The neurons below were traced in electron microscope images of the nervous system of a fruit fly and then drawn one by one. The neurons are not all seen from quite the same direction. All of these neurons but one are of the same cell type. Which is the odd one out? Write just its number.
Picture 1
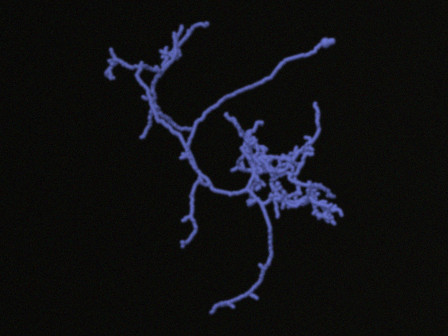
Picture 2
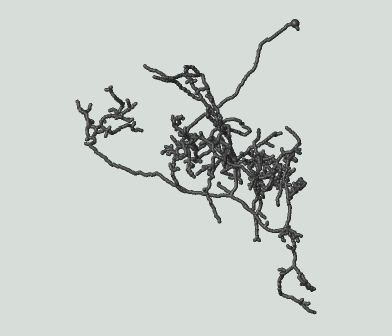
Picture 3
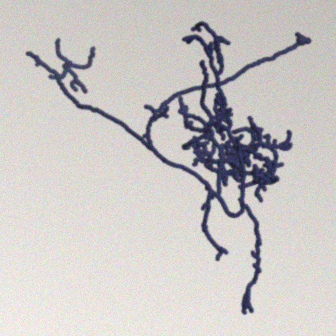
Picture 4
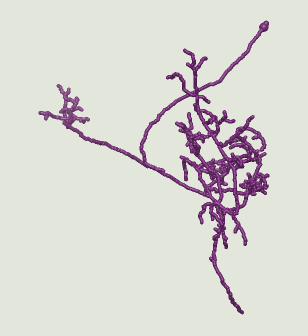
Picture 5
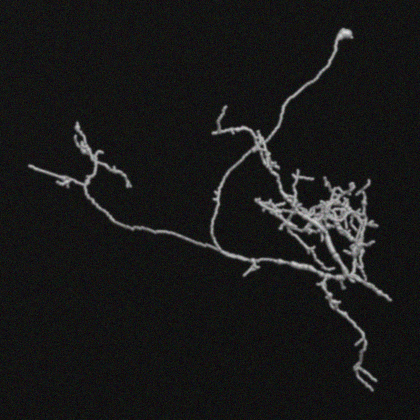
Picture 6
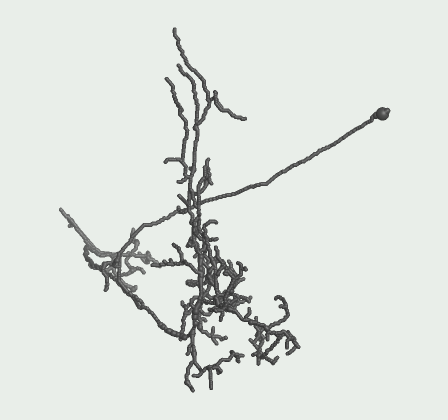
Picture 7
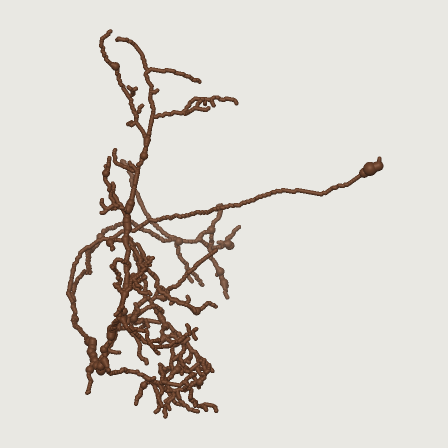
1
